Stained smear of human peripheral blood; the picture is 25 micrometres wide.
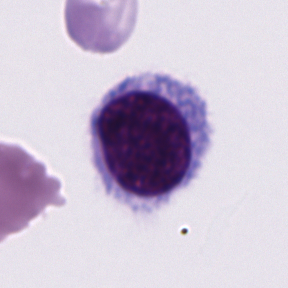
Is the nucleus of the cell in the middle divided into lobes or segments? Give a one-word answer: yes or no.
No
